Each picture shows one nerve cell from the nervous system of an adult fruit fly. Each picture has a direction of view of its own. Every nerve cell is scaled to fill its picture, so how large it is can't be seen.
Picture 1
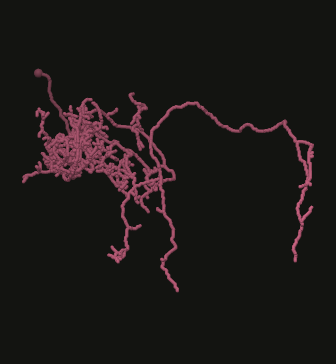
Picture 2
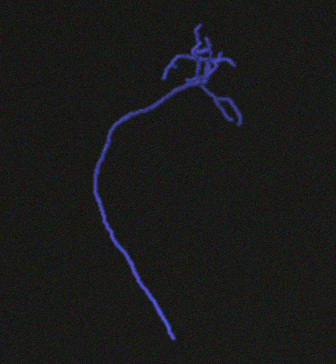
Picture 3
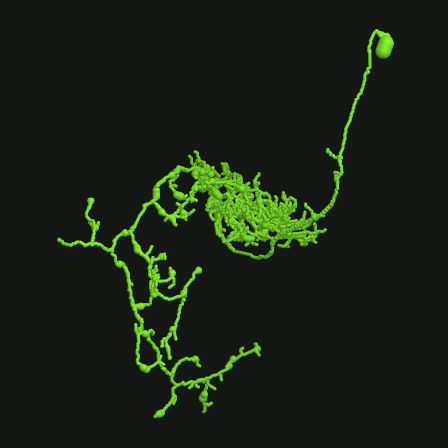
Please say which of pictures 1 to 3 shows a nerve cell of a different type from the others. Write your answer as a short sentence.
The nerve cell in picture 2 is of another cell type than the rest.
